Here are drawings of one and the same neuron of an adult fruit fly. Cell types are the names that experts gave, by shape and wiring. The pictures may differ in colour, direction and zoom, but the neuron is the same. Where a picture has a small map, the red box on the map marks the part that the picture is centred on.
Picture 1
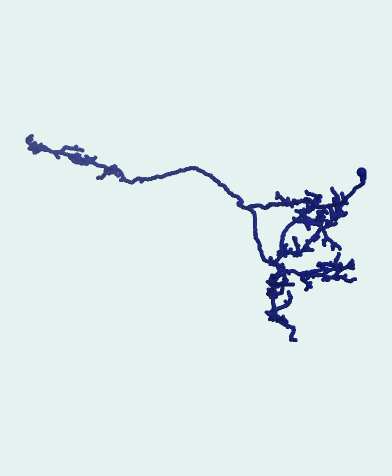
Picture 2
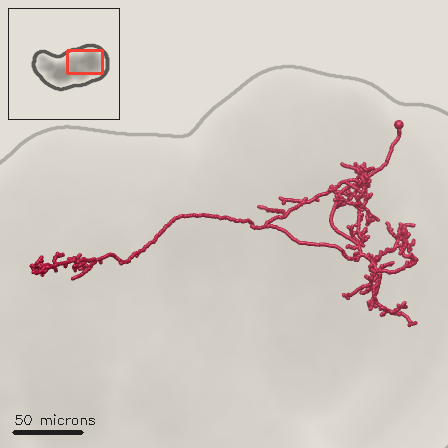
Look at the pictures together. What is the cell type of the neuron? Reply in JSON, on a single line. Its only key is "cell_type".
{"cell_type": "CB2342"}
